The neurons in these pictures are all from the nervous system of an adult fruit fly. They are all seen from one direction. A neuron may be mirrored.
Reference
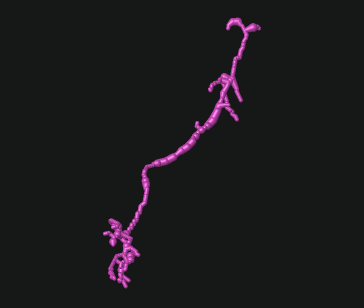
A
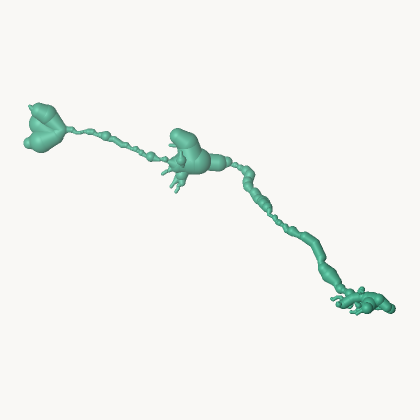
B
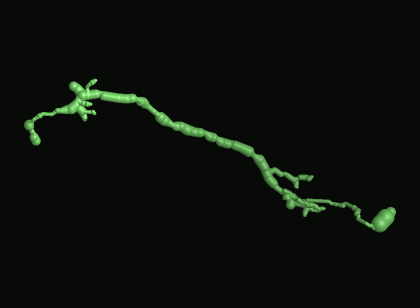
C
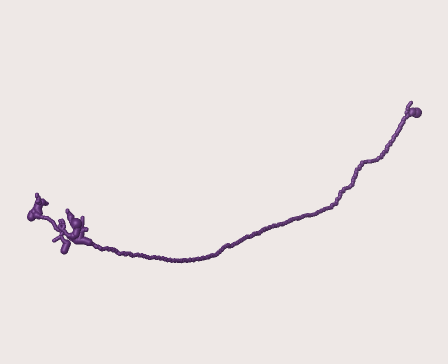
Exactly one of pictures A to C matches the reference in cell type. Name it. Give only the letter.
B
